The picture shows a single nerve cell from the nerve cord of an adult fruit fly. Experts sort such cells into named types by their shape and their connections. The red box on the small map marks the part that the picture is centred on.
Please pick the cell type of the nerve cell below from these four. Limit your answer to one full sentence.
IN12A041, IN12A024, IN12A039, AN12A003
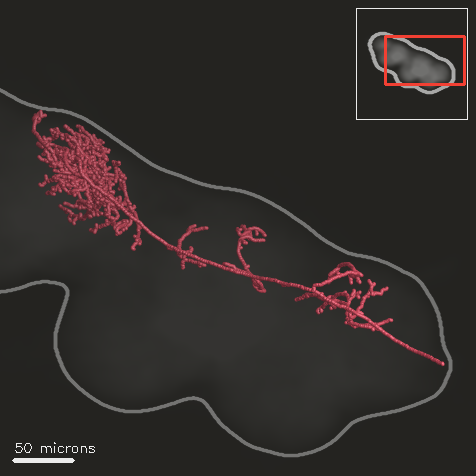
Classified by cell type, this nerve cell is AN12A003.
